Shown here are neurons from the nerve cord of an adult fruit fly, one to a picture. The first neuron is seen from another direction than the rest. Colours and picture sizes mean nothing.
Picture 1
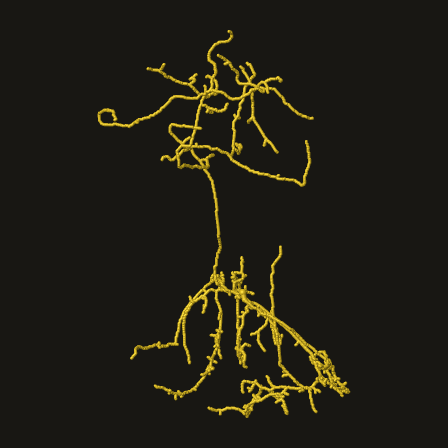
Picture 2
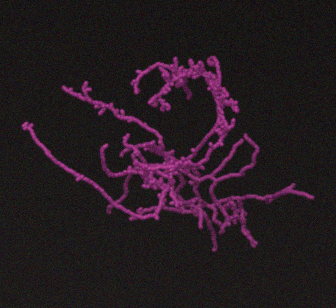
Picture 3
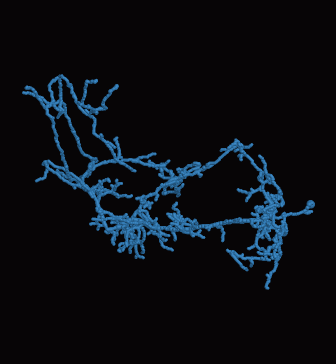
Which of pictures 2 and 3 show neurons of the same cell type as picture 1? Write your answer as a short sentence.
Picture 2 is of the same cell type.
